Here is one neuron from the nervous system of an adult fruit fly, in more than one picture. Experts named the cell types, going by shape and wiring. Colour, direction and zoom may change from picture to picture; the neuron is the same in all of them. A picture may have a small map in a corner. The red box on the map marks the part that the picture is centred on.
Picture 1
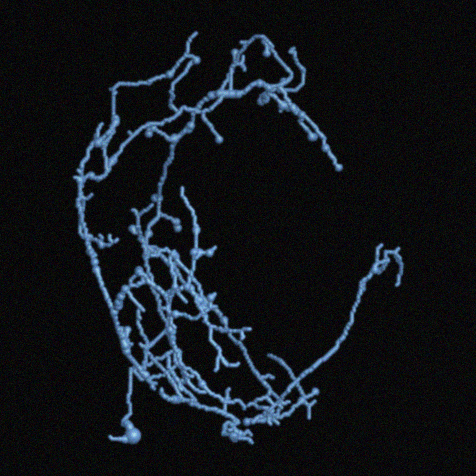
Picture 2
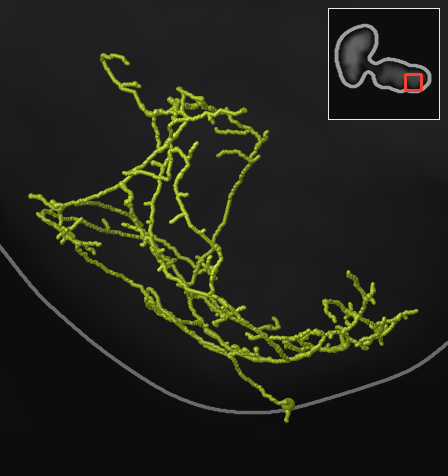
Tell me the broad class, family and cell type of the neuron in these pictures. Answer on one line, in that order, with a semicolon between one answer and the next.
nerve-cord intrinsic neuron; hemilineage 16B; IN16B054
